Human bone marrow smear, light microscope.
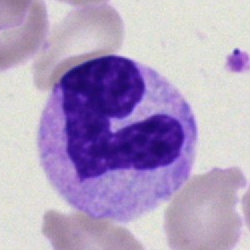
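Band neutrophil: a round, smooth outline around a deeply indented nucleus, its notch opening to the right. You'll notice the cytoplasm is plentiful and pale lilac, with no vacuoles in it.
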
